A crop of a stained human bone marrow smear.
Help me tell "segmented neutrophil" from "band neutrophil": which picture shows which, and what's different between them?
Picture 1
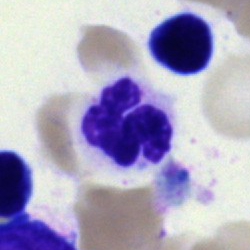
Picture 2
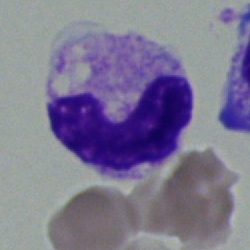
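Of the two, the first picture shows the segmented neutrophil and the second the band neutrophil. Both outlines are roughly round, the band neutrophil's with a smooth edge. The band neutrophil's nucleus is a thick band curved like a horseshoe, its hollow facing upward, lying across the lower half of the cell.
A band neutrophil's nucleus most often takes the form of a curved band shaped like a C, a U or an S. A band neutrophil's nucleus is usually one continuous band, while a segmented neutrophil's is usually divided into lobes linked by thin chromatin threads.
The chromatin is dark purple in both, coarsely clumped in the segmented neutrophil and dense in the band neutrophil.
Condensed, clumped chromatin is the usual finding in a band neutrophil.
No nucleoli are visible in the segmented neutrophil.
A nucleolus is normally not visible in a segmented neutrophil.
The band neutrophil's cytoplasm is plentiful and pale lilac, with a few clear rounded spaces in its upper-left part. A small purple platelet clump lies just below and to the right of the segmented neutrophil.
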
